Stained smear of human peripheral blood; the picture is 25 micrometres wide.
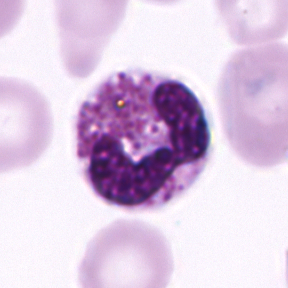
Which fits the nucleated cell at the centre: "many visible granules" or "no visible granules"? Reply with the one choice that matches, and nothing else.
Many visible granules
